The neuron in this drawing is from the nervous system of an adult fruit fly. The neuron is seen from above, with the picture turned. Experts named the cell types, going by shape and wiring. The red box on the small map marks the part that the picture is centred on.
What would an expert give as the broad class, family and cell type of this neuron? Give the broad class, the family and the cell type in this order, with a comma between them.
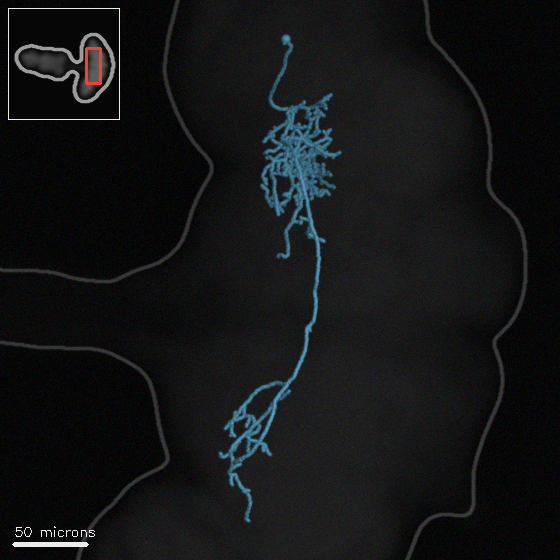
central-brain intrinsic neuron, hemilineage VPNp&v1_posterior, PLP150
